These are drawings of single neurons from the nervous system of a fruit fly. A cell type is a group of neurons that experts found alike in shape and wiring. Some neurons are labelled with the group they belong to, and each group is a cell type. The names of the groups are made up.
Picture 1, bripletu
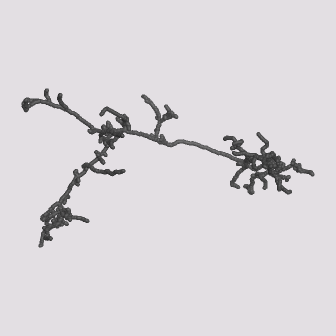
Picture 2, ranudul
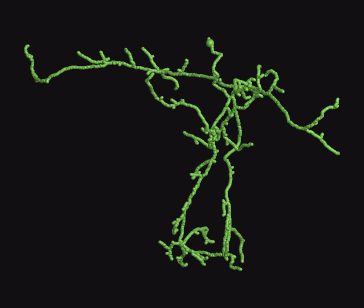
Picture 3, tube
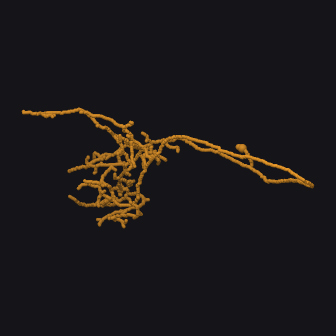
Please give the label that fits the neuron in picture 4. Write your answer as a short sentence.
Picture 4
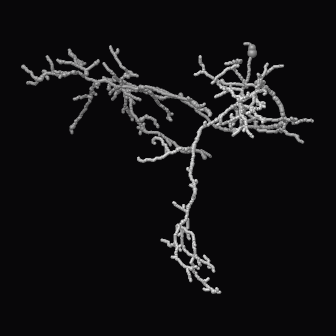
It belongs to bripletu.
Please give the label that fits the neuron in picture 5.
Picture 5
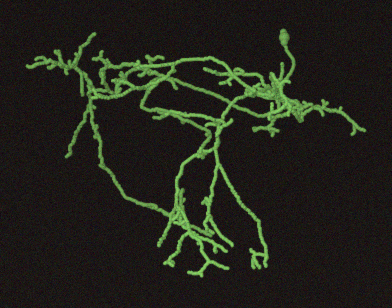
It belongs to bripletu.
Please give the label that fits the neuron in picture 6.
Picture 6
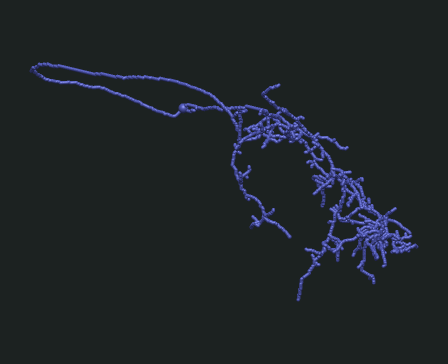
It belongs to tube.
